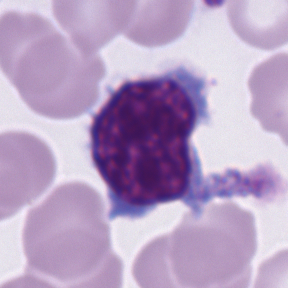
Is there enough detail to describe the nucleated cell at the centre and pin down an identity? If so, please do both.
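A roughly rounded nucleus, with a shallow notch on its right side, occupies the central nucleated cell. Its chromatin is dark purple and coarsely clumped. The cytoplasm is pale blue, and small ragged projections line the cell border. The cell is a typical lymphocyte.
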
